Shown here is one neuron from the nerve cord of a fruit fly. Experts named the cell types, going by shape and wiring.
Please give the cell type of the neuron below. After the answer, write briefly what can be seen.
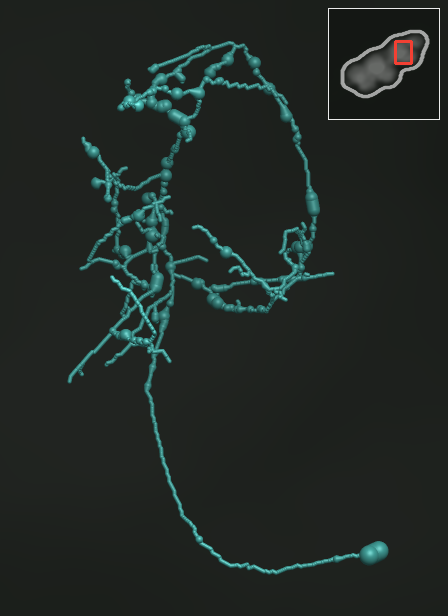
The cell type is IN13B099. This is a nerve-cord intrinsic neuron. The picture shows dozens of branch ends. In this view it is taller than it is wide.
